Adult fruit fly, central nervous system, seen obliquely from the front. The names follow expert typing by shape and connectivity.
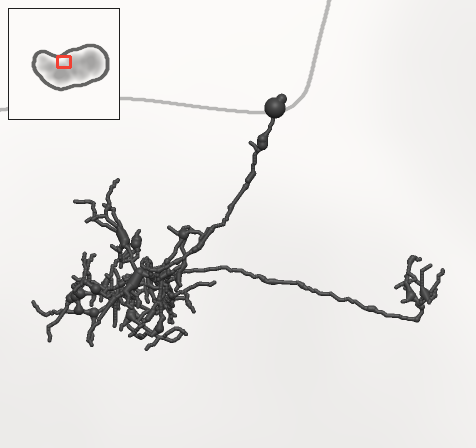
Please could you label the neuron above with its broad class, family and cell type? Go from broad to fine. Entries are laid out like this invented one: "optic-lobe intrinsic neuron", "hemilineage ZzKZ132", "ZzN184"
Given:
"optic-lobe intrinsic neuron", "TmY", "TmY10"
